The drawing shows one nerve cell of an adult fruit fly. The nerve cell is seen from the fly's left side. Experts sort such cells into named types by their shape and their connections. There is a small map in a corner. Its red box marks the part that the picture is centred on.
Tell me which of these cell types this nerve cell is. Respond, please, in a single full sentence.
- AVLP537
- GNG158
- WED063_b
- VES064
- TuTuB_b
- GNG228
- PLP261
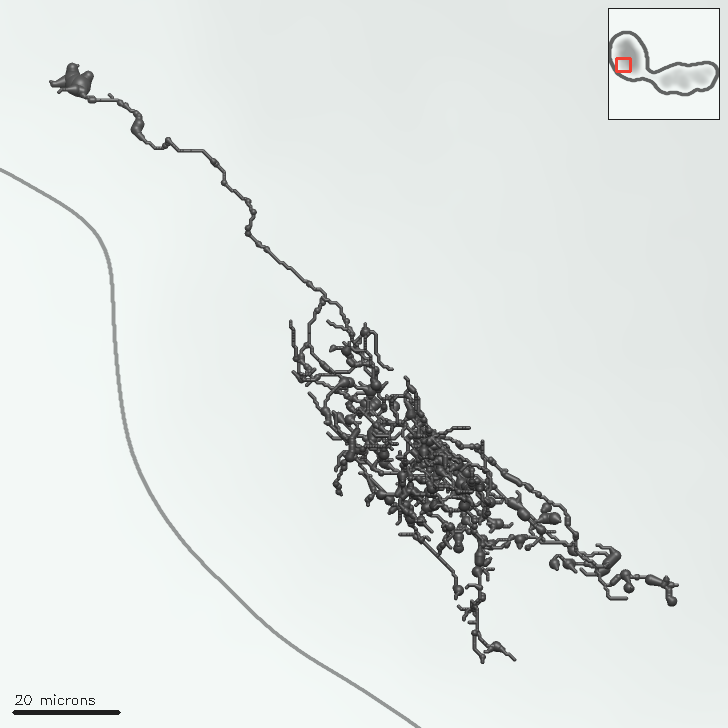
By type, the nerve cell is GNG228.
